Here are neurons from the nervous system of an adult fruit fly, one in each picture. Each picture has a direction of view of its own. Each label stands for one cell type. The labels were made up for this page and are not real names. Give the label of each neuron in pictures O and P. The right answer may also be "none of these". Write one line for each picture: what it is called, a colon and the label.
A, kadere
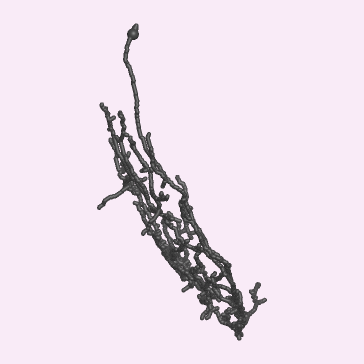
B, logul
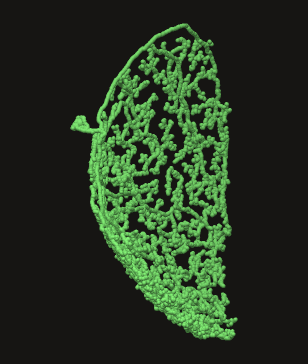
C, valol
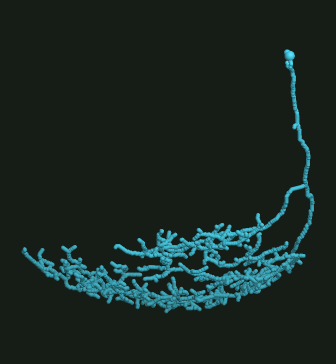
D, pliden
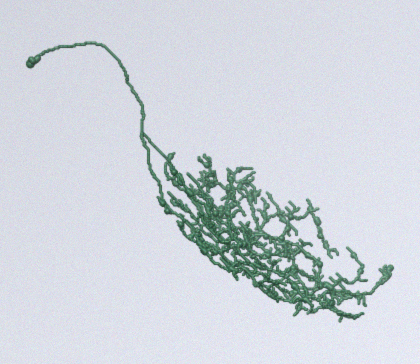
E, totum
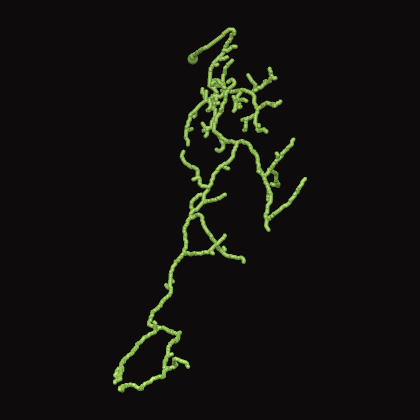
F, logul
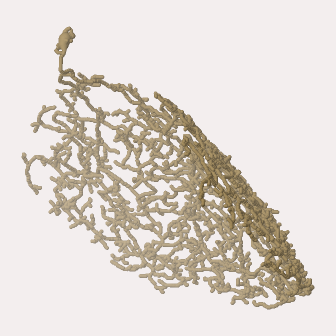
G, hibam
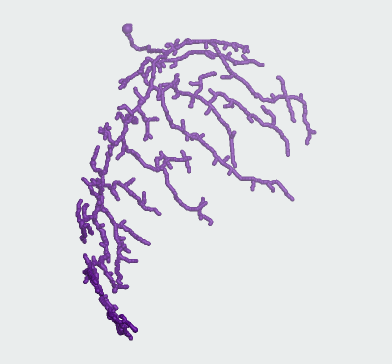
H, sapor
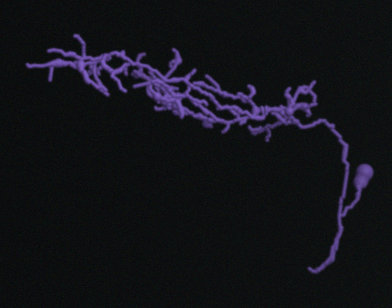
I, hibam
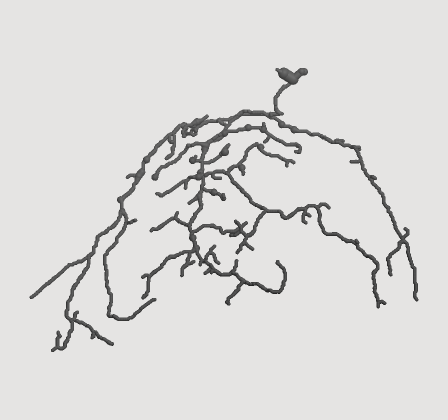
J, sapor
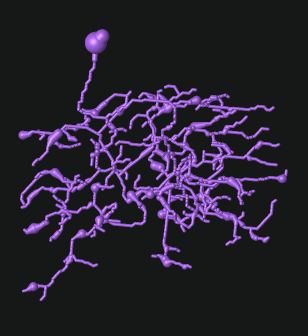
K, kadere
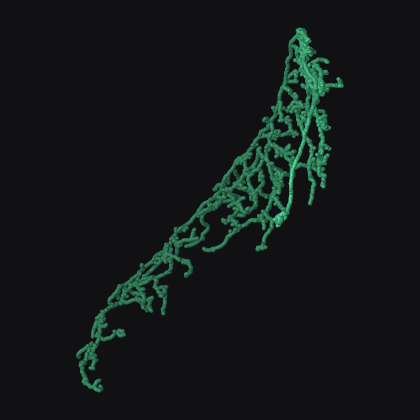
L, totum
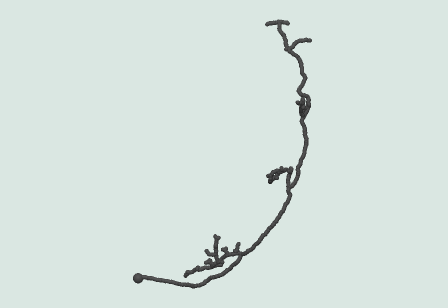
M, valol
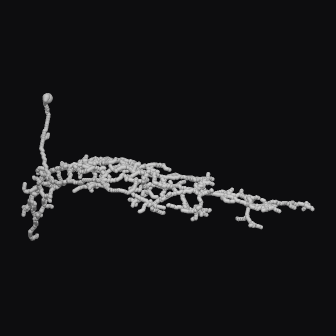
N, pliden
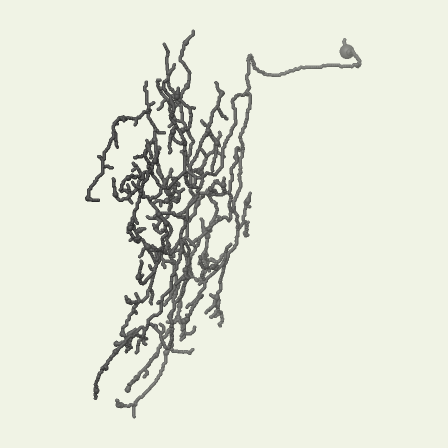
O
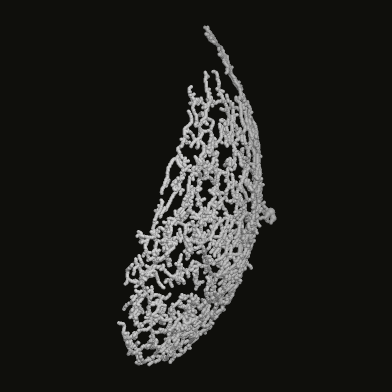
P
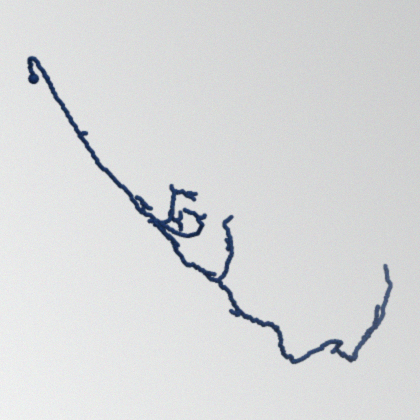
O: logul
P: totum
